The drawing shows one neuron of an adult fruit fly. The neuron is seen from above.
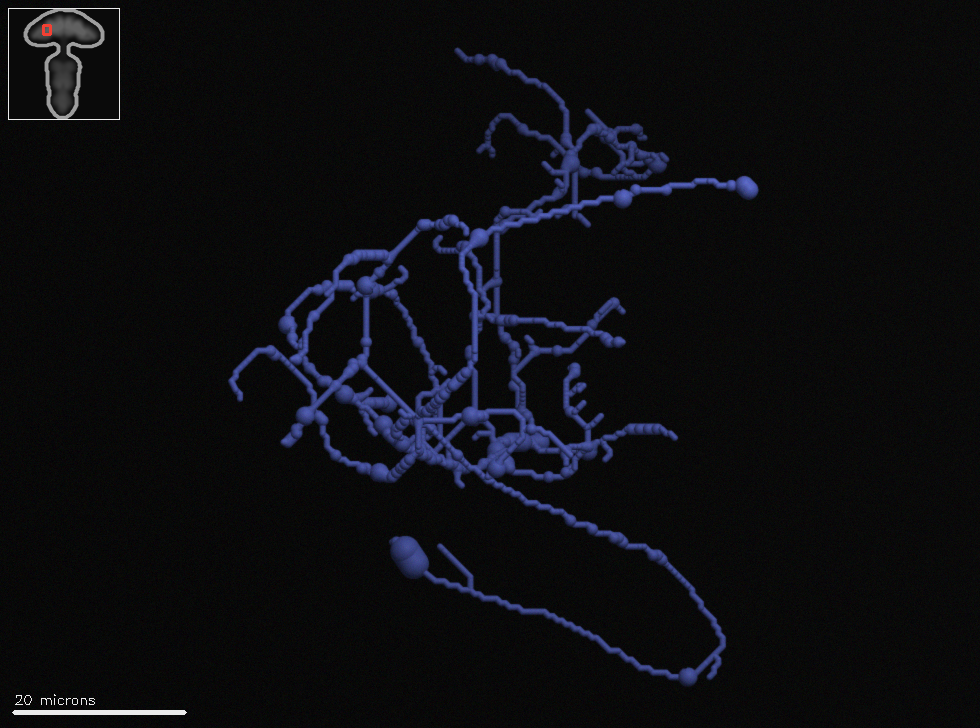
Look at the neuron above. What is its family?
hemilineage LHp1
